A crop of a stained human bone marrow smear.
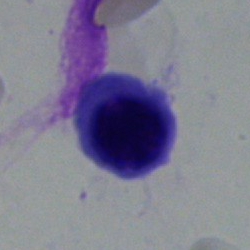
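Erythroblast in a stained human bone marrow smear. The cell is roughly round, with a slightly uneven, bumpy edge. Its nucleus stains very dark, almost uniformly, and the cytoplasm is blue-violet. The image is somewhat blurred and out of focus.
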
